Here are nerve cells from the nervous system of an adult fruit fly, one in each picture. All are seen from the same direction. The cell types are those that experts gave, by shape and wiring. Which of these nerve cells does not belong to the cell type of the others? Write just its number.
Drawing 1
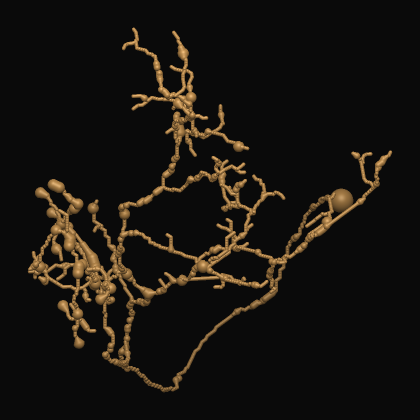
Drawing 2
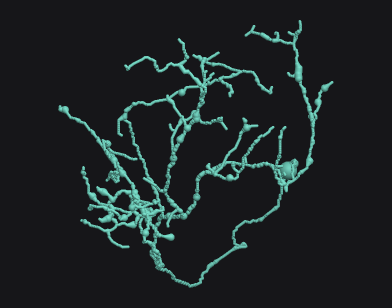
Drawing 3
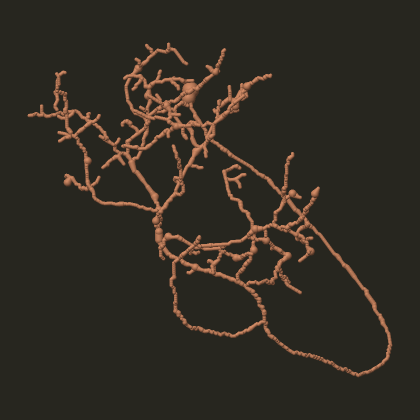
3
